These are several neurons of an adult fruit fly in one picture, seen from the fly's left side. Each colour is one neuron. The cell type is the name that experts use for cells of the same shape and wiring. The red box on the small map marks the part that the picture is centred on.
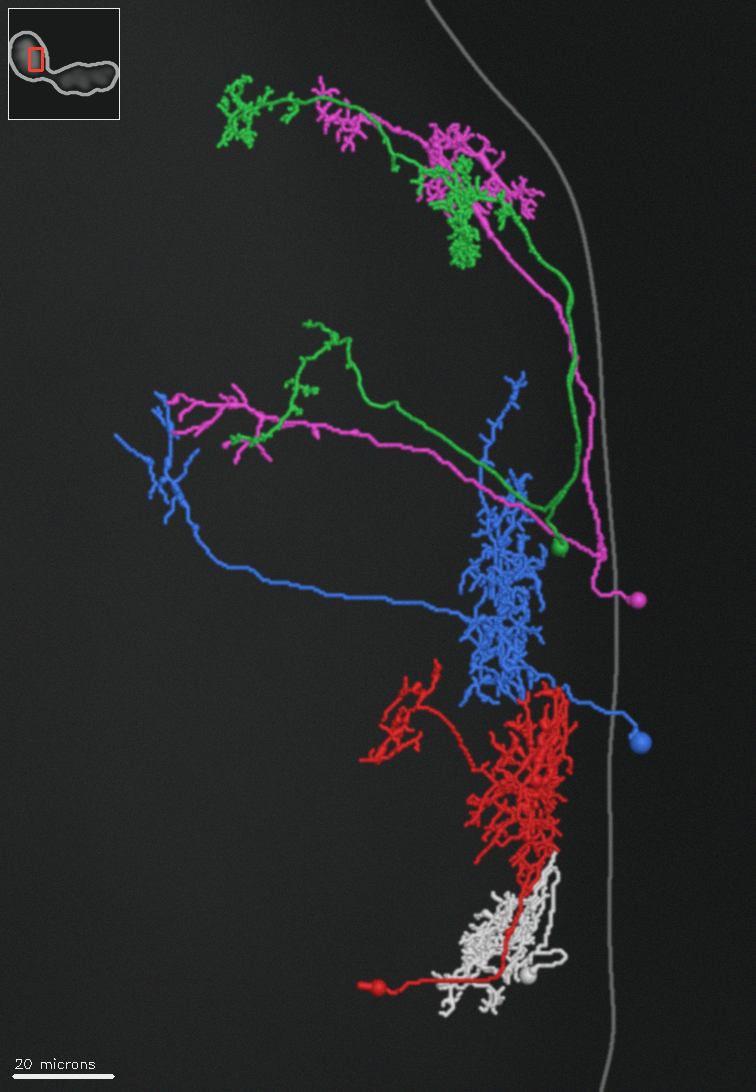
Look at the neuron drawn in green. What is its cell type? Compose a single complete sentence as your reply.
Classified by cell type, this neuron is LLPC2.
